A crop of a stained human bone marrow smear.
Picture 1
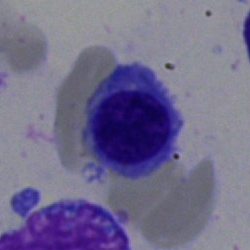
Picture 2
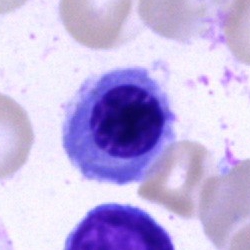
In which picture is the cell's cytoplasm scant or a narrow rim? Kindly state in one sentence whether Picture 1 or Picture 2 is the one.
There is only a narrow rim of cytoplasm in the cell in picture 1.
